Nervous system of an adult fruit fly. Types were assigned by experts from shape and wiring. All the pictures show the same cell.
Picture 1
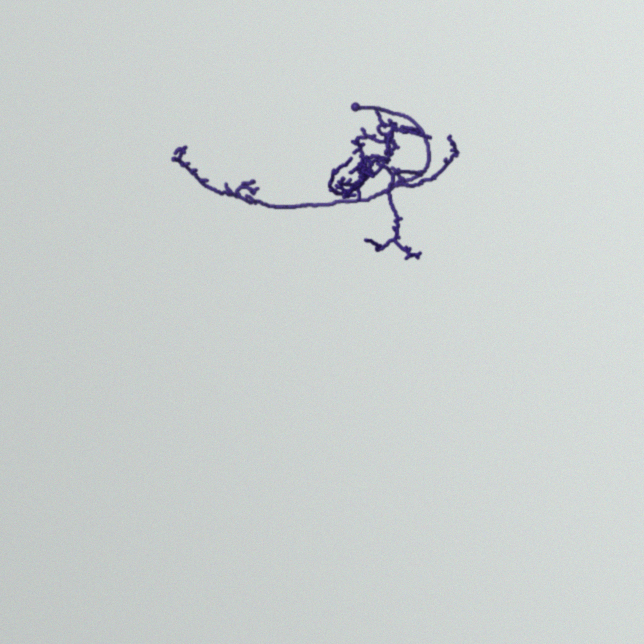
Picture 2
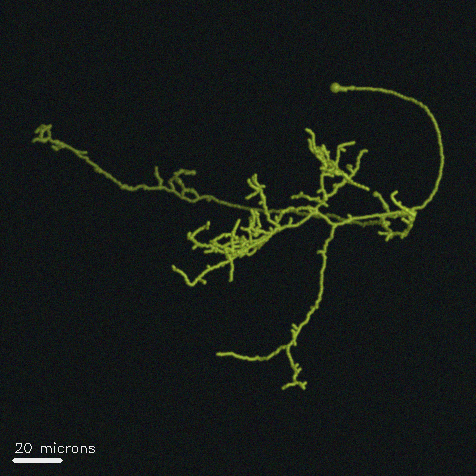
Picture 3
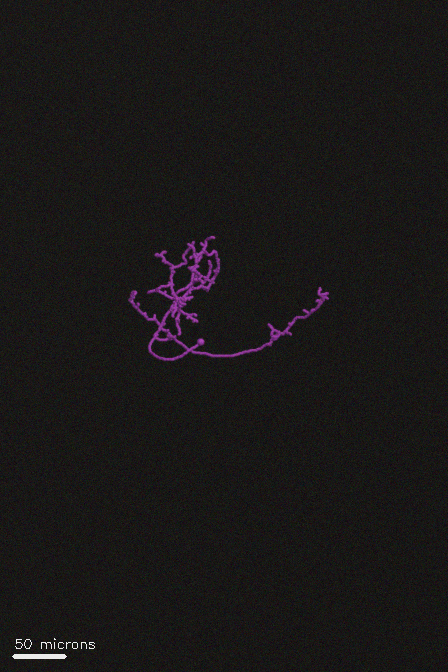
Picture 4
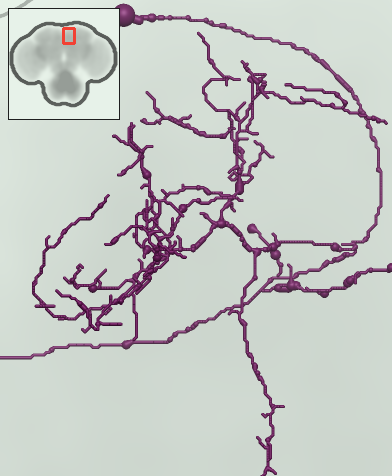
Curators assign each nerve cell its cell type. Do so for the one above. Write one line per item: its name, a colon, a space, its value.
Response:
cell type: SMP453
